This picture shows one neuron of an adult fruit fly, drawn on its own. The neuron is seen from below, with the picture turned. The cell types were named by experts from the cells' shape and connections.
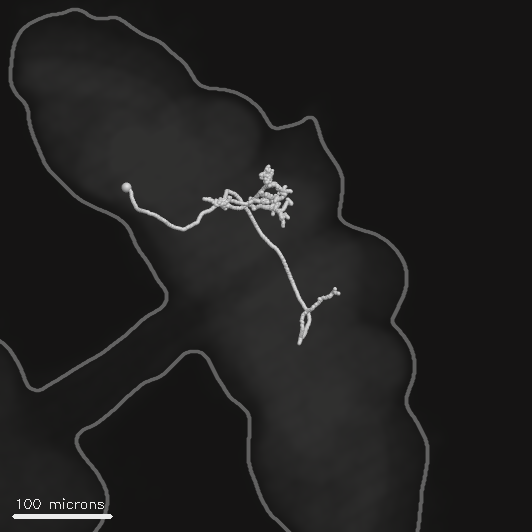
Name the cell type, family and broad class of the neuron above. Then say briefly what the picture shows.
The cell type is MBON15. Its family is hemilineage DL1_dorsal. This is a central-brain intrinsic neuron. From left to right in the picture it spans about 200 microns. As drawn here it is about as wide as it is tall.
